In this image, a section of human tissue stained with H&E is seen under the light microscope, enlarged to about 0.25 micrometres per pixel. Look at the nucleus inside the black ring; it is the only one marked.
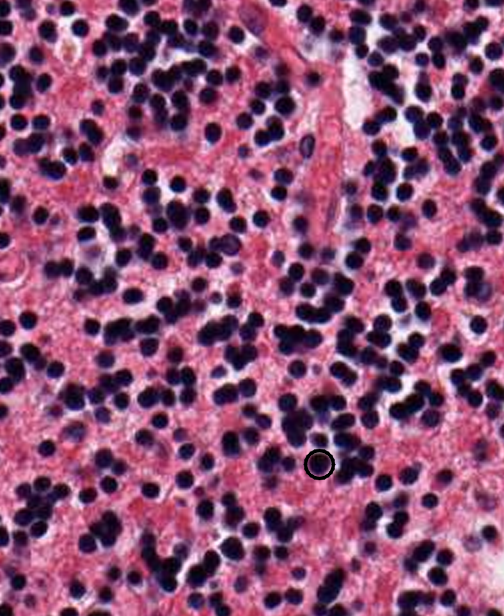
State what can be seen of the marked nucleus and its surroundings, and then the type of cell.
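The nucleus is round with a smooth outline. The nucleus is stained very dark and evenly, with no internal detail visible. The nucleus is about the same size as the many dark round nuclei crowded around it. No distinct rim of cytoplasm can be made out around the nucleus. Type of cell: cerebellar granule cell.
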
